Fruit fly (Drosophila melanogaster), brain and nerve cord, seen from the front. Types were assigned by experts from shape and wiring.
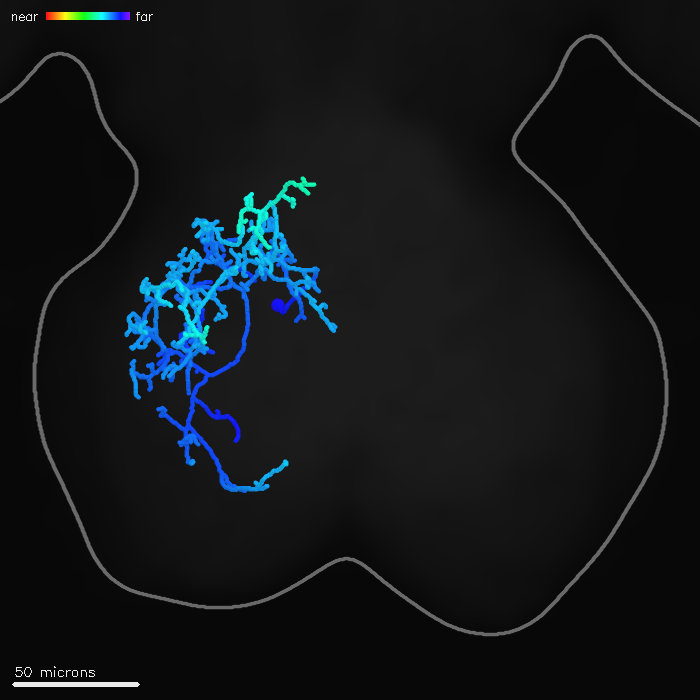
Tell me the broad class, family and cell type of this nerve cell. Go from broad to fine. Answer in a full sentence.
A nerve-cord intrinsic neuron of hemilineage 03A, type IN03A036.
